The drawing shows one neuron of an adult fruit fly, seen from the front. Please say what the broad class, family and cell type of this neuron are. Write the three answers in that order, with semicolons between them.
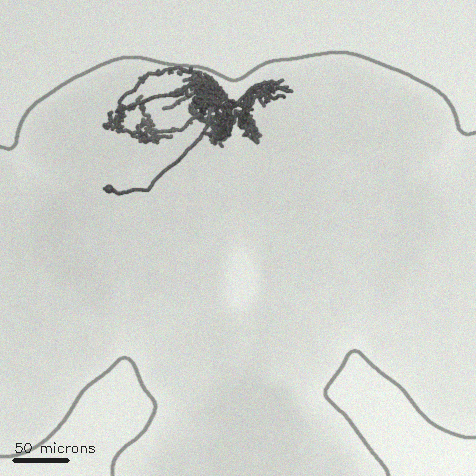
central-brain intrinsic neuron; hemilineage VLPa1_medial; SMP729m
